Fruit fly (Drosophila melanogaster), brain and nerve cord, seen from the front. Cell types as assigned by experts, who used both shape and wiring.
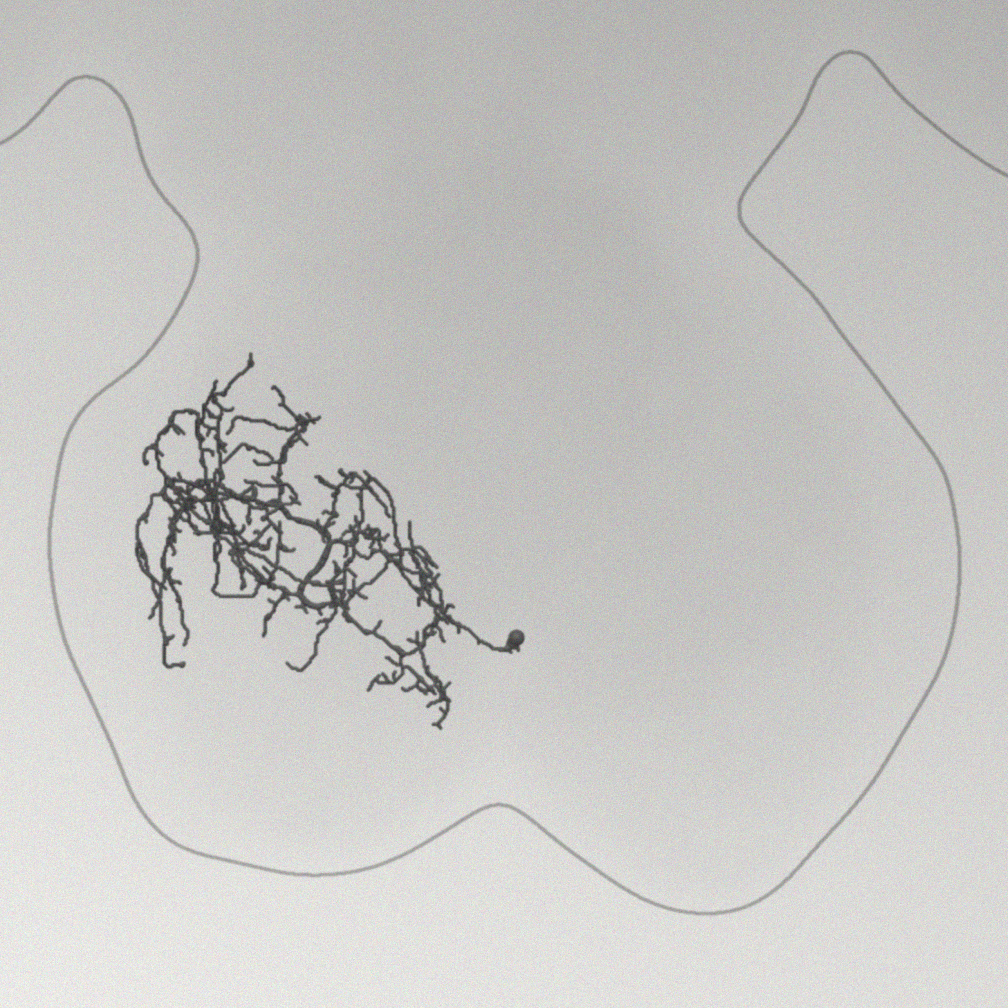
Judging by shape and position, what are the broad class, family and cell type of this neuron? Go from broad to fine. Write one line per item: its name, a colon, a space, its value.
broad class: nerve-cord intrinsic neuron
family: hemilineage 03A
cell type: IN03A044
